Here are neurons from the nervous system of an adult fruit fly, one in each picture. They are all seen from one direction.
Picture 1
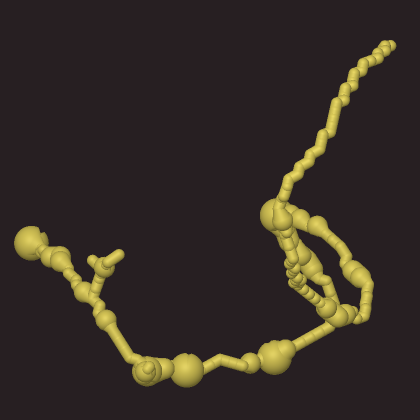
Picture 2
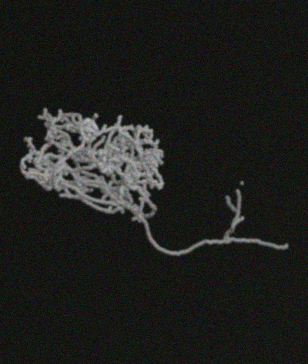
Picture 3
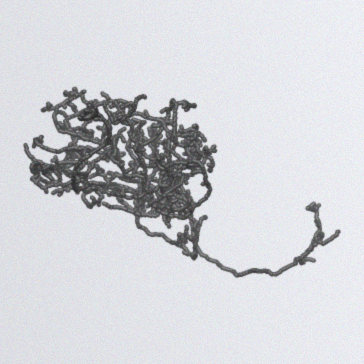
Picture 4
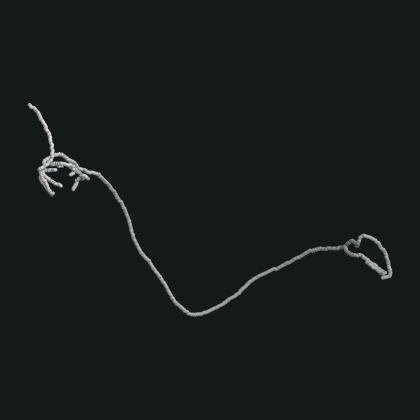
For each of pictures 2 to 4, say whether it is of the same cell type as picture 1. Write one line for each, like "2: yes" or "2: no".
2: no
3: no
4: yes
